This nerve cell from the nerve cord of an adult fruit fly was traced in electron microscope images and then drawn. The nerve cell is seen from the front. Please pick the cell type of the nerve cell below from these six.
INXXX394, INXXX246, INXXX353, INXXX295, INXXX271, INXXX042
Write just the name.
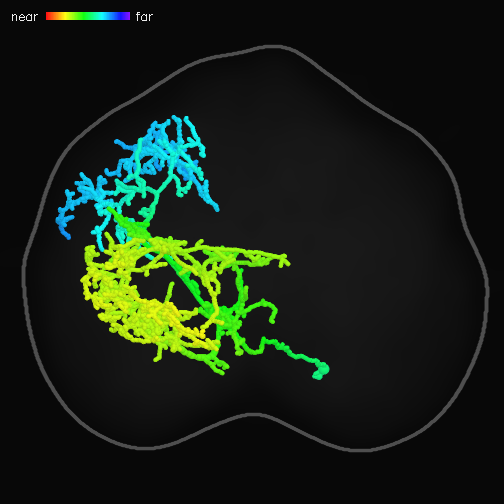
INXXX042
